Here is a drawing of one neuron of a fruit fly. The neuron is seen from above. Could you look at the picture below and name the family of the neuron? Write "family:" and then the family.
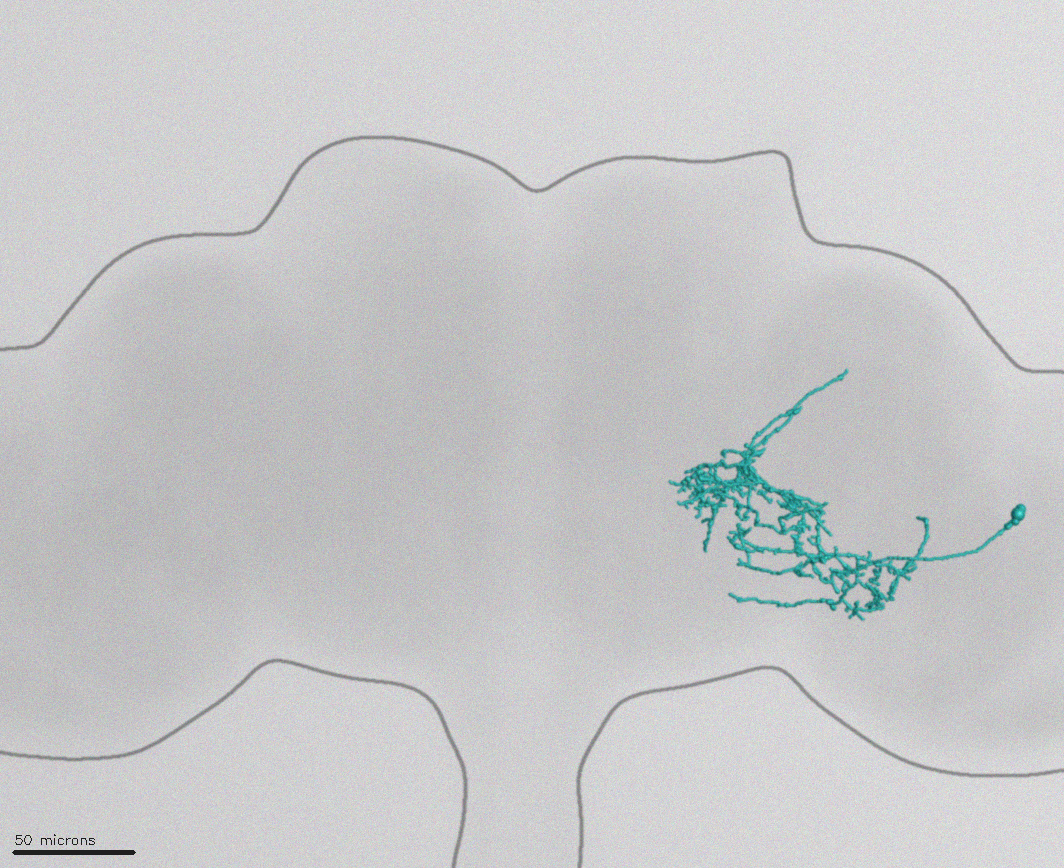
family: LHPD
